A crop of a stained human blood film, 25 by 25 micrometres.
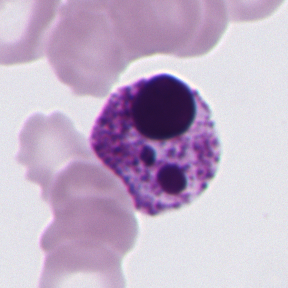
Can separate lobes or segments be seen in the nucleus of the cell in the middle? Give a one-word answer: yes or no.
Yes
